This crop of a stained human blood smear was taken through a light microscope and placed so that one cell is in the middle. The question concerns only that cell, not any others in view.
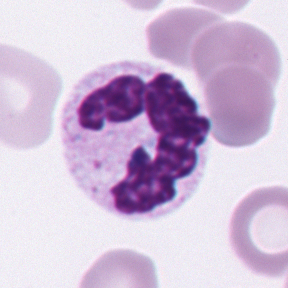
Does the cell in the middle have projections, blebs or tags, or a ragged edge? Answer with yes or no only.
No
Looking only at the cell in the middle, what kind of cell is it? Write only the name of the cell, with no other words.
segmented neutrophil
